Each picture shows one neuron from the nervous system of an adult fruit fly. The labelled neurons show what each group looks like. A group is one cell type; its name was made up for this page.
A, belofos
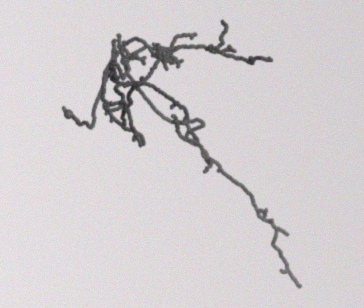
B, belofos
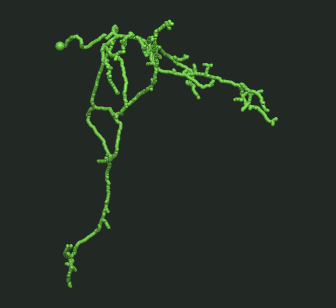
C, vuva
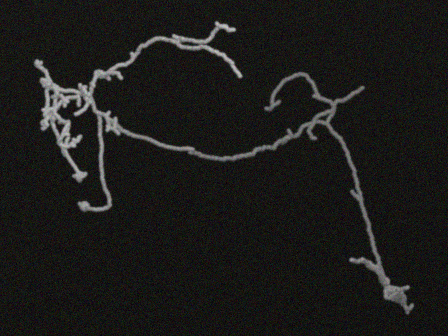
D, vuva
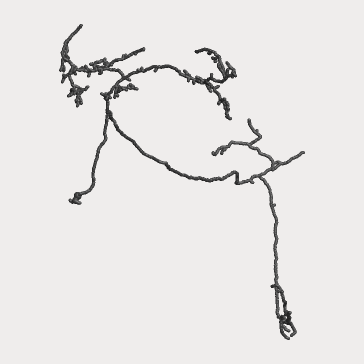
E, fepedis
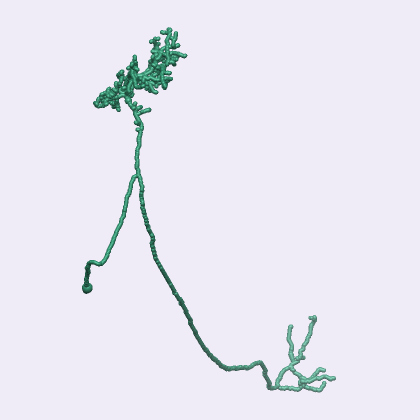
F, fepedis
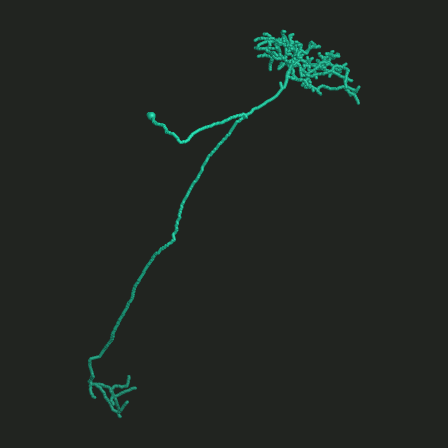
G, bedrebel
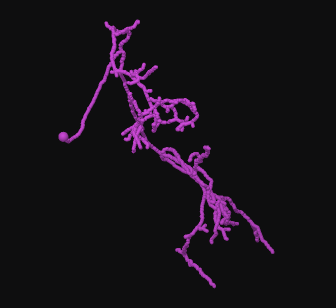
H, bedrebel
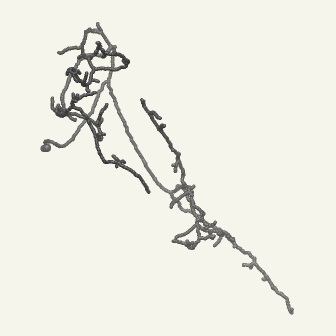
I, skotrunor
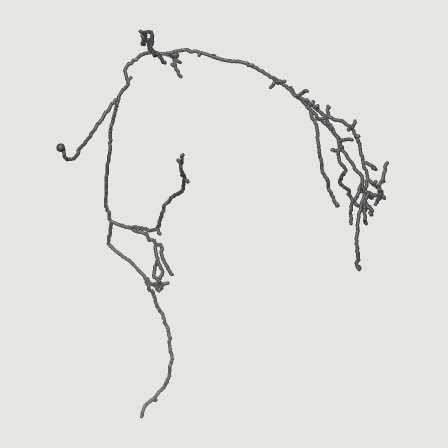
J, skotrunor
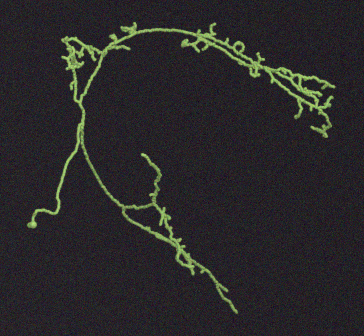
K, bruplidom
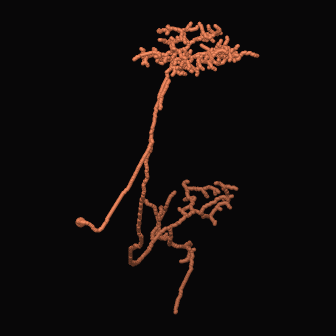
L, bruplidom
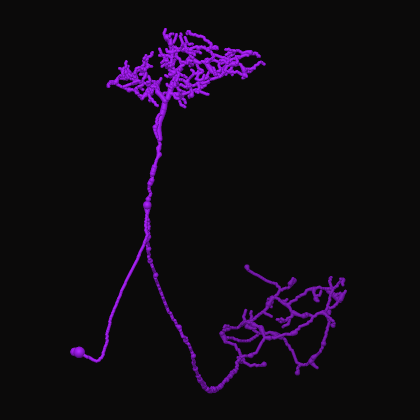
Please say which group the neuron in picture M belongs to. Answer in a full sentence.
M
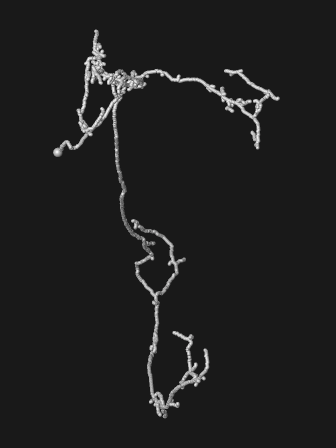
It belongs to vuva.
